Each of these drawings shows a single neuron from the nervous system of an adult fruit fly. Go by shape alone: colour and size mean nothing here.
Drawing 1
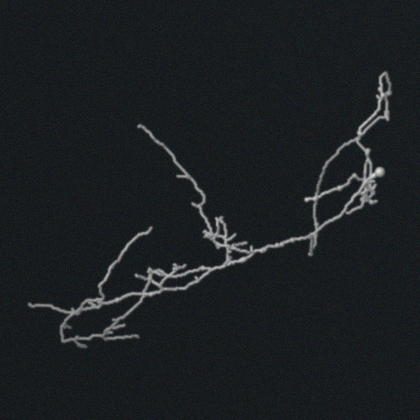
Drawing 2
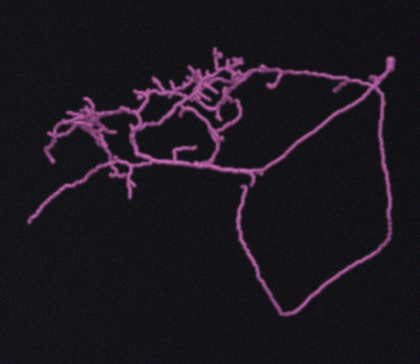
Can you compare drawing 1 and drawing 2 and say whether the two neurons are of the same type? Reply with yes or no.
no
